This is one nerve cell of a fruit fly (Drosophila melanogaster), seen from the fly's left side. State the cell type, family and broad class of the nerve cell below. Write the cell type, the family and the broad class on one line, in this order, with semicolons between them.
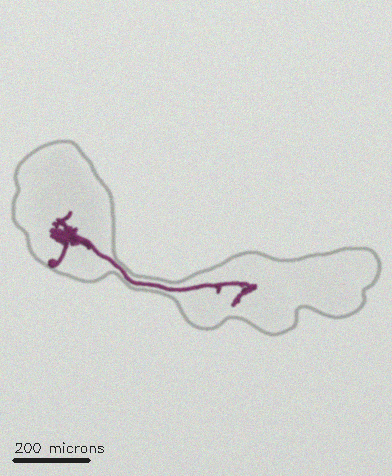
DNg106; hemilineage MX3; descending neuron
